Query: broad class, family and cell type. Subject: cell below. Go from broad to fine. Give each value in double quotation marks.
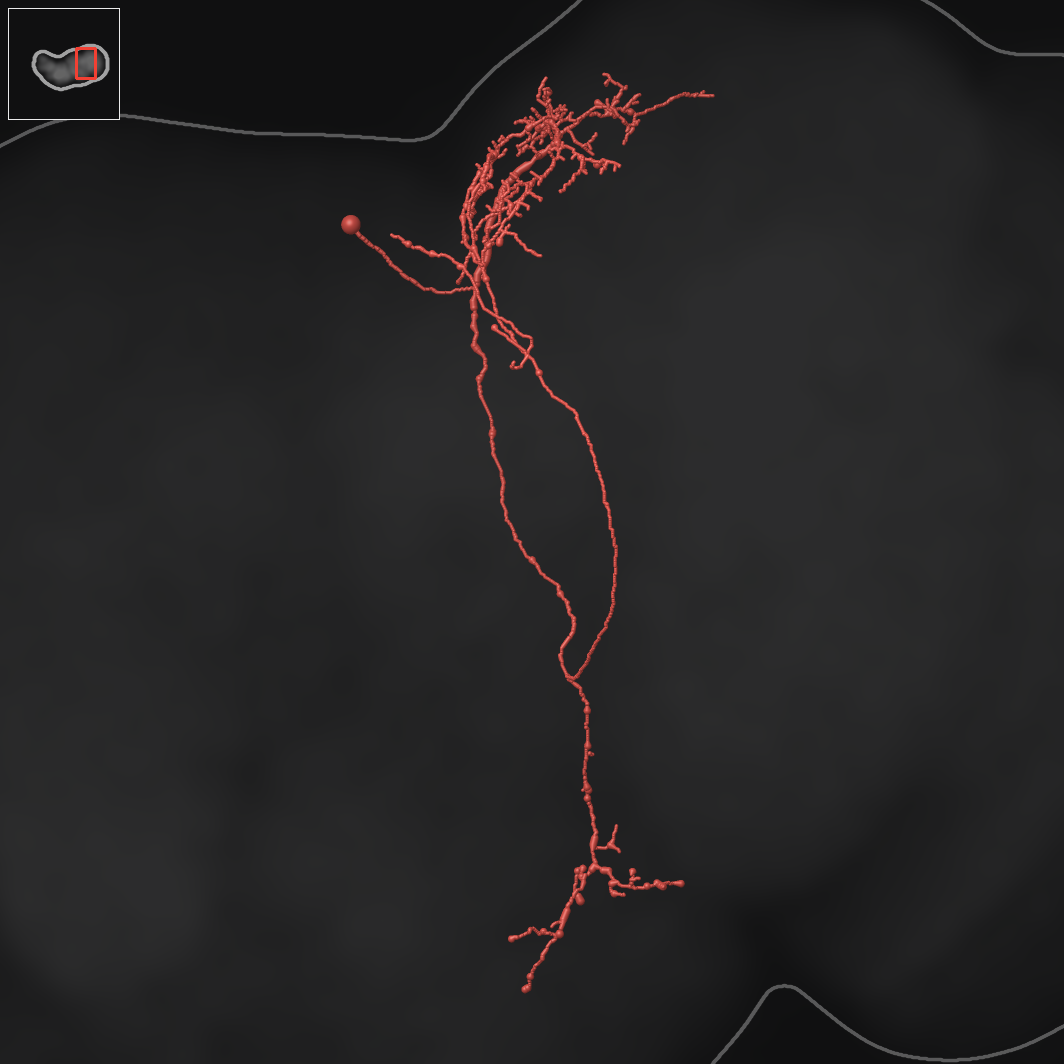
"central-brain intrinsic neuron", "hemilineage DM2_central", "CB4124"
